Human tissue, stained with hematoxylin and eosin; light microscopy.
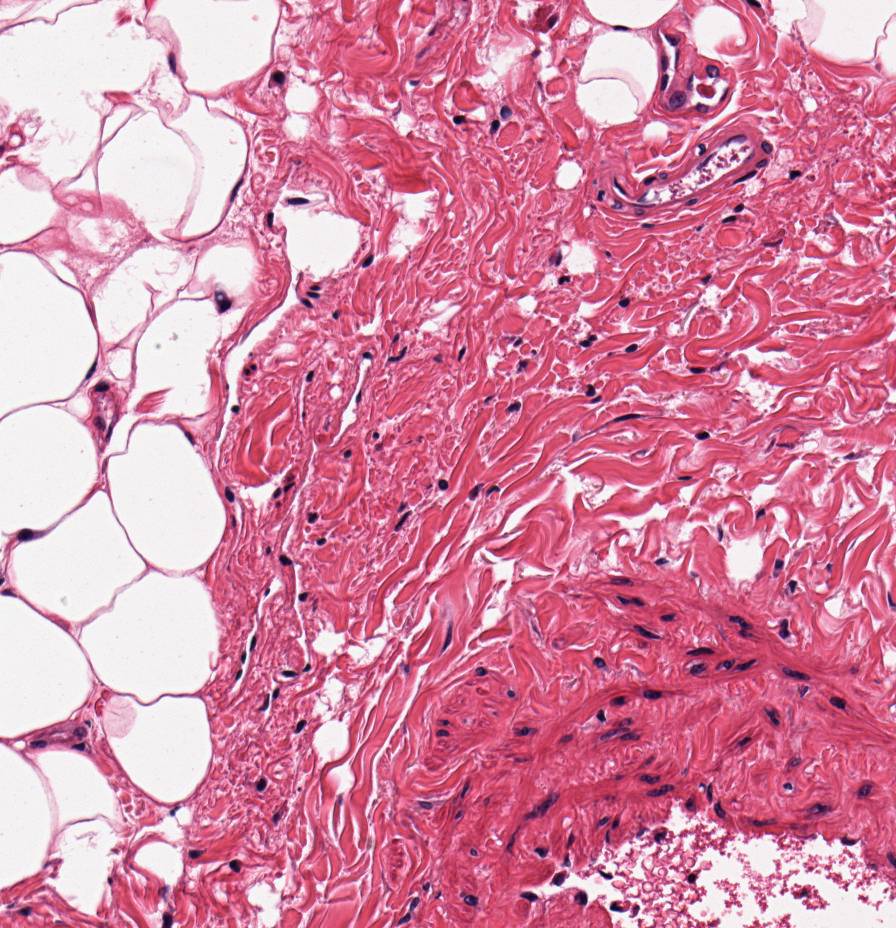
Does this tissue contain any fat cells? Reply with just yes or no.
Yes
